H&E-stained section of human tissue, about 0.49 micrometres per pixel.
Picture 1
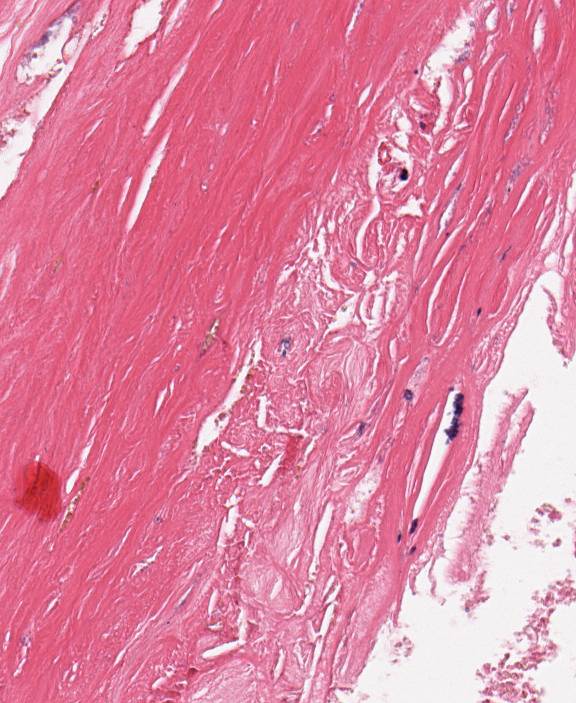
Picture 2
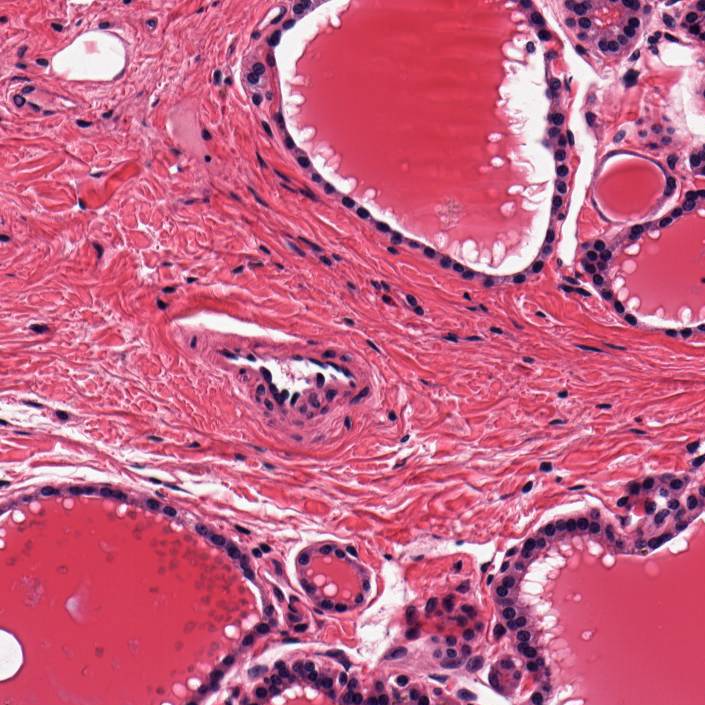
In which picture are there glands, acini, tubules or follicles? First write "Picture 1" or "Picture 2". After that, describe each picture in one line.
Picture 2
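What picture 1 shows: No glands or fat cells are seen anywhere in the field.
What picture 2 shows: Large follicles filled with pink colloid lie along the top and bottom edges of the field.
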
